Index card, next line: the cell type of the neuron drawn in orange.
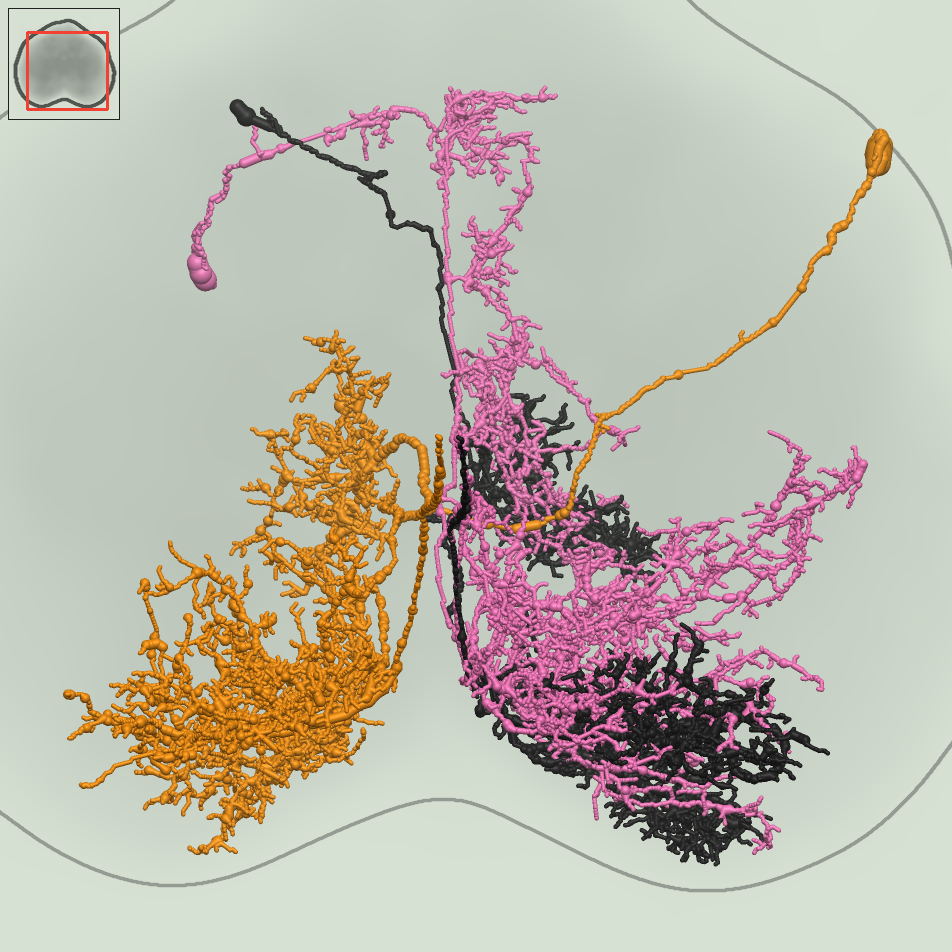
AN09B004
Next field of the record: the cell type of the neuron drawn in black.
ANXXX075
